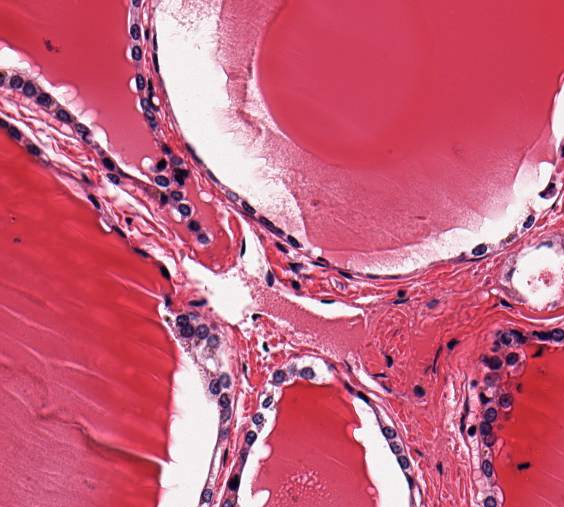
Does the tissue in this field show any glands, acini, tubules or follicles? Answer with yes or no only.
Yes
